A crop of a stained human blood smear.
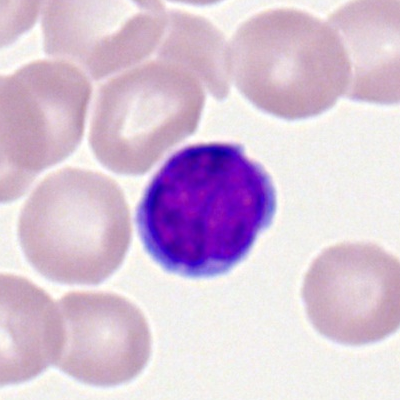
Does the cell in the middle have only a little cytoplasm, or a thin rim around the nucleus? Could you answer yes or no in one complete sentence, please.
Yes, what cytoplasm the cell has forms just a thin rim.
